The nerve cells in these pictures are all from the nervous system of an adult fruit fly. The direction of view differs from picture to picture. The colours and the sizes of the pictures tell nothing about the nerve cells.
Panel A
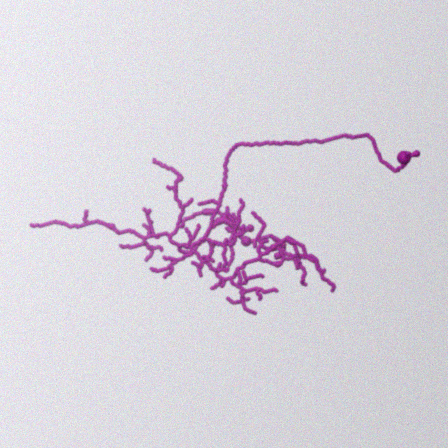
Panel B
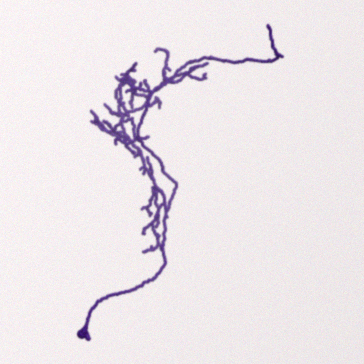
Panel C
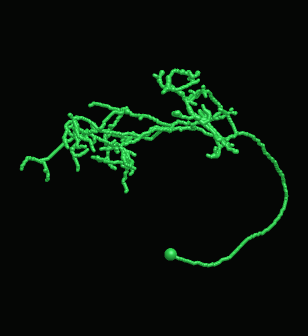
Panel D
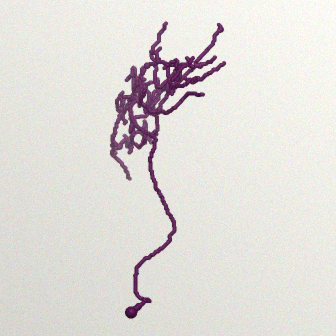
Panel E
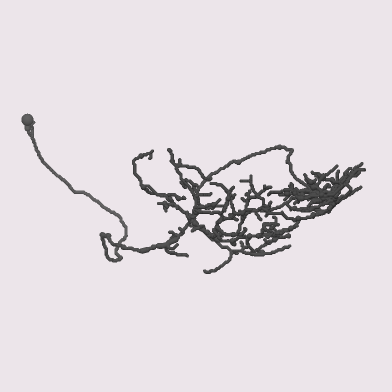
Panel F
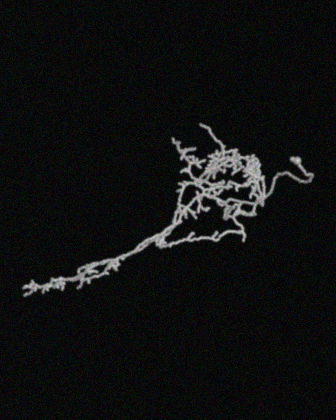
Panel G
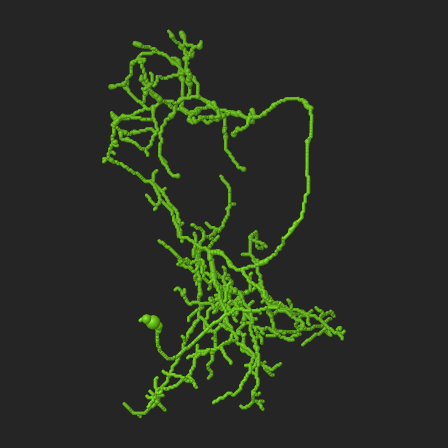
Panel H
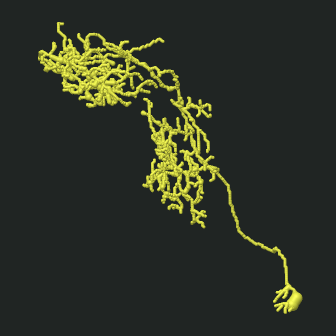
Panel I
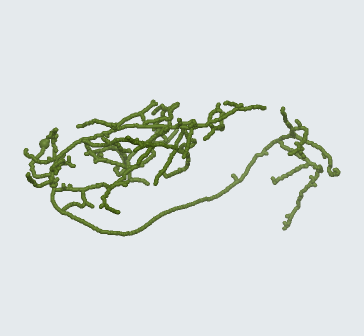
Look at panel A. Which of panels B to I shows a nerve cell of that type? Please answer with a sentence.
The nerve cell in panel D is of the same cell type.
